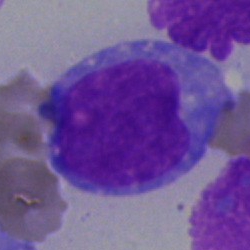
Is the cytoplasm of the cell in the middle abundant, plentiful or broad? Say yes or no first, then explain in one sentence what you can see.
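No. The nucleus fills most of the cell.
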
